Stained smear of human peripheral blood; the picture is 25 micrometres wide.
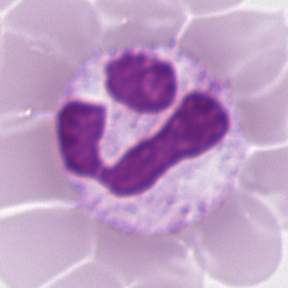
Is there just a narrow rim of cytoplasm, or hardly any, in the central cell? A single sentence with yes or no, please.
No, the nucleus does not fill most of the cell; the cytoplasm is plentiful.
